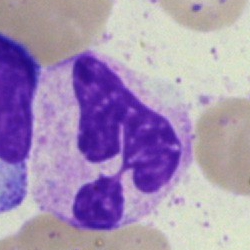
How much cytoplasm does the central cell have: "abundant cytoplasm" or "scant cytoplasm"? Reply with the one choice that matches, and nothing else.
Abundant cytoplasm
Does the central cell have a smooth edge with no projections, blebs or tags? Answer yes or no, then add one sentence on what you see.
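Yes. The cell outline is roughly round with a smooth edge.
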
